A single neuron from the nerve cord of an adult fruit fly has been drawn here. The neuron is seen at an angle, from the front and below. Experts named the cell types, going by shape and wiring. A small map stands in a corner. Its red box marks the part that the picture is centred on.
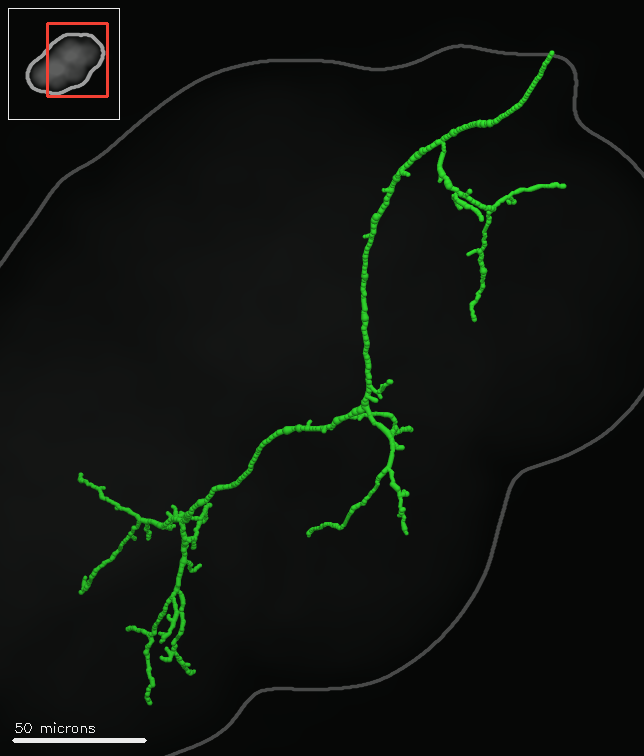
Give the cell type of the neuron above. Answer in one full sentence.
The cell type name DNa13 applies to this neuron.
